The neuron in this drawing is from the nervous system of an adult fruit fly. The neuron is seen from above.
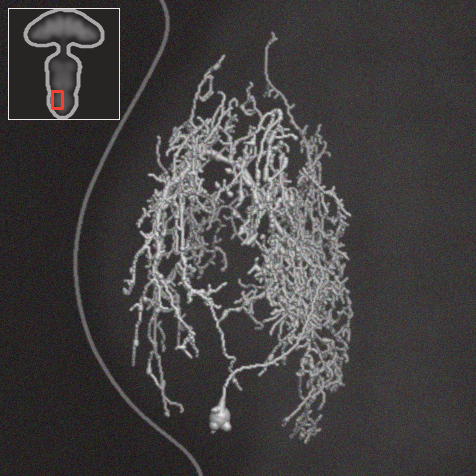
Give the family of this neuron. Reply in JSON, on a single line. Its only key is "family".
{"family": "hemilineage 03B"}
